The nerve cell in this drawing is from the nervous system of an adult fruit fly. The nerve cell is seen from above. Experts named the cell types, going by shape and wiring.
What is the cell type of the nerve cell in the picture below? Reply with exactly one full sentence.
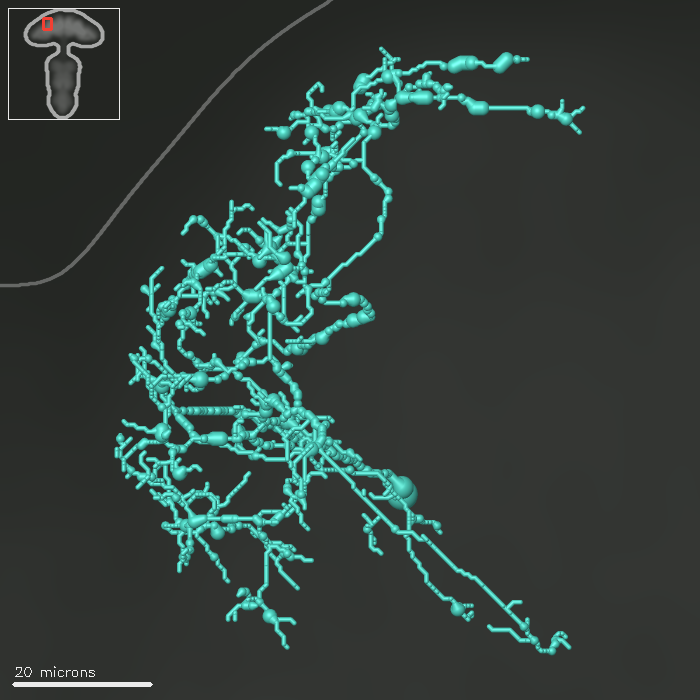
Classified by cell type, this nerve cell is CB2655.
